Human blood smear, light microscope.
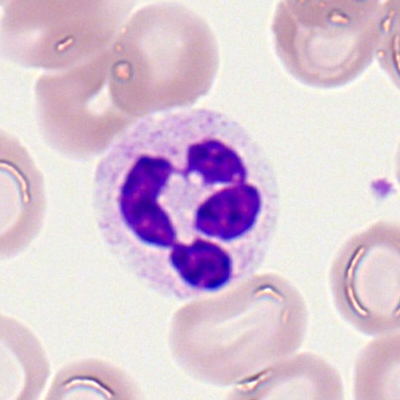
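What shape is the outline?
Round.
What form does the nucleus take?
Several separate lobes, set in a ring around a pale central area.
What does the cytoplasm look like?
Plentiful, and pale lilac-pink.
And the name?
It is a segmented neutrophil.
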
